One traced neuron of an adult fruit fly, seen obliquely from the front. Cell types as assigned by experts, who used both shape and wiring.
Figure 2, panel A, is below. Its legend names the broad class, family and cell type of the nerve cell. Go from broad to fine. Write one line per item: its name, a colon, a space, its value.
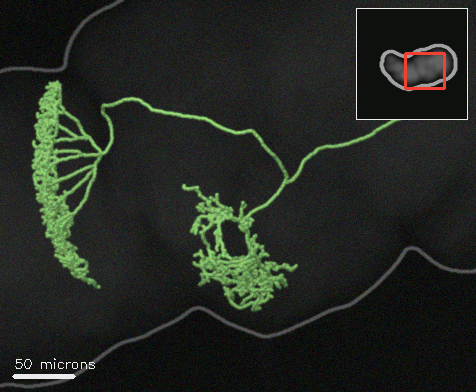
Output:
broad class: visual centrifugal neuron
family: LoVC
cell type: LoVC14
